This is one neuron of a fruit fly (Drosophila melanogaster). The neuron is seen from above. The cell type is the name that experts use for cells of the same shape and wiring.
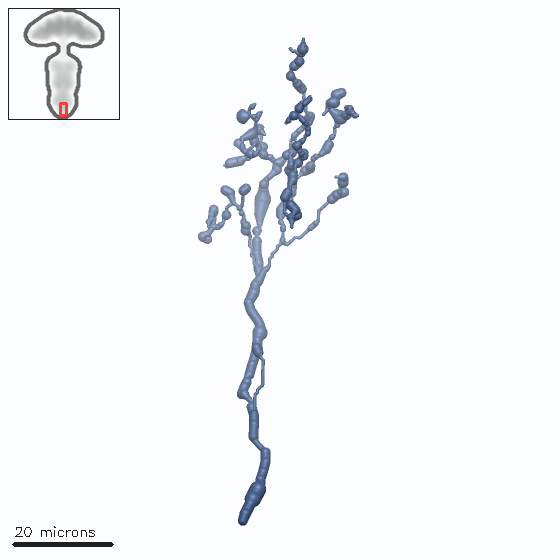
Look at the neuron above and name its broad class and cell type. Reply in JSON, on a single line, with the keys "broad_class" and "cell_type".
{"broad_class": "sensory neuron entering the nerve cord", "cell_type": "SNxx11"}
